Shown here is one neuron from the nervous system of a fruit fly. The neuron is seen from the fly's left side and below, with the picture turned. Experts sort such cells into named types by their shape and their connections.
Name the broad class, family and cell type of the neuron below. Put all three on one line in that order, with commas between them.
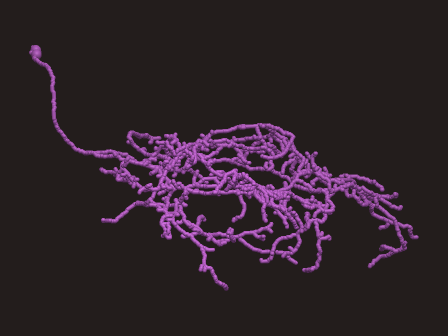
central-brain intrinsic neuron, hemilineage CLp1, IB117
